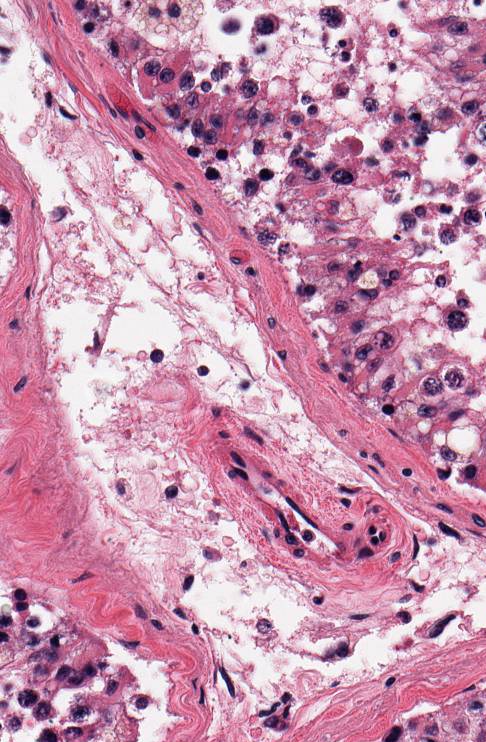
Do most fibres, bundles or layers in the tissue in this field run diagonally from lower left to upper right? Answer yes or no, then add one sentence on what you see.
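No. Pink fibrous bands run diagonally across the field from upper left toward lower right.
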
